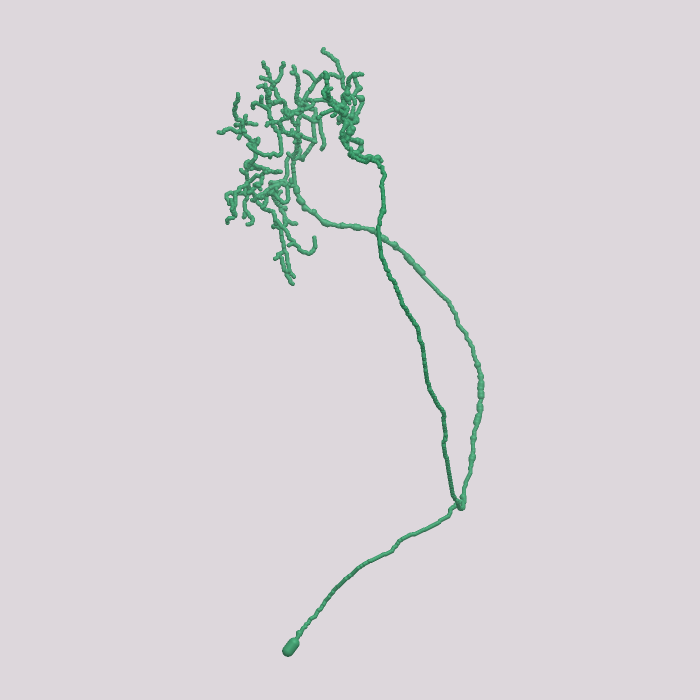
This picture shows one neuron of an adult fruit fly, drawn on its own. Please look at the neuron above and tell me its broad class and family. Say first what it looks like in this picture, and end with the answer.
The cell body is at the bottom of the picture. Dozens of branch ends can be seen. This is a central-brain intrinsic neuron. The family is hemilineage VLPl&p1_posterior.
